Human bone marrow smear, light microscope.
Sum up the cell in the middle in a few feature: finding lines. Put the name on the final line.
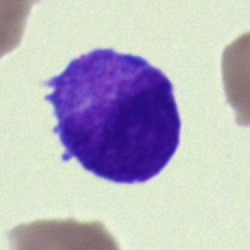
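Left edge: short fine projections
Right border: smooth
Granules: none distinct
Vacuoles: none clearly seen
Name: blast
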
